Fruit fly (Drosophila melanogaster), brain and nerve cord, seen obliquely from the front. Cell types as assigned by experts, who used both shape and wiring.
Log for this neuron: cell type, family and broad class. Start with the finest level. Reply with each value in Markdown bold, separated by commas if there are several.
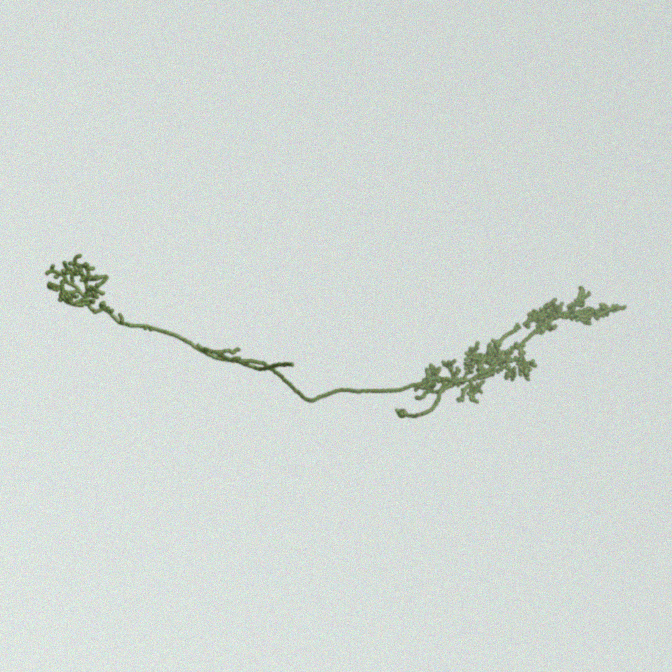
**AN08B018**, **hemilineage 08B**, **ascending neuron**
